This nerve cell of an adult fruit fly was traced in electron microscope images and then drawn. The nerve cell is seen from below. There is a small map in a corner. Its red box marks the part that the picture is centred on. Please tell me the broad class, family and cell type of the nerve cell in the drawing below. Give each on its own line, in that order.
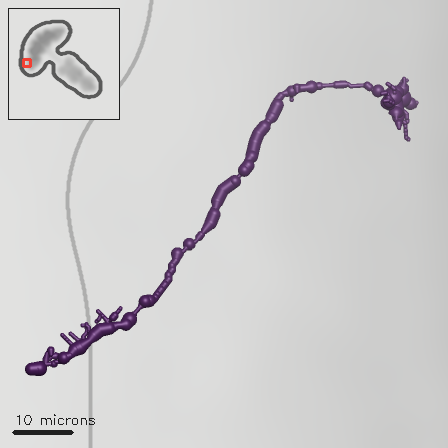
optic-lobe intrinsic neuron
L
L3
